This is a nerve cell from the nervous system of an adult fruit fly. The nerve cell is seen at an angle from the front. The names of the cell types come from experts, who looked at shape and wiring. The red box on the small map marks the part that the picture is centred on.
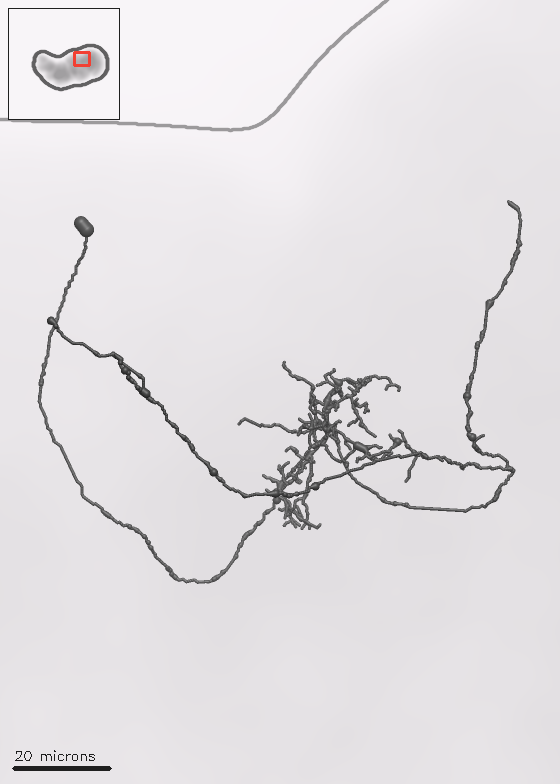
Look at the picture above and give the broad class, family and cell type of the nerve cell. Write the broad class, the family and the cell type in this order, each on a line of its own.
central-brain intrinsic neuron
class CX
FS2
